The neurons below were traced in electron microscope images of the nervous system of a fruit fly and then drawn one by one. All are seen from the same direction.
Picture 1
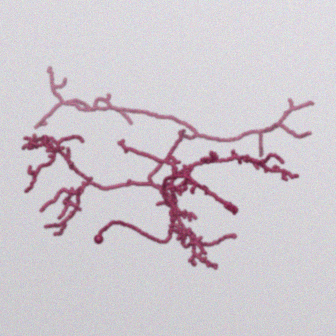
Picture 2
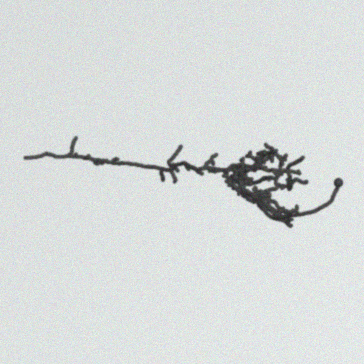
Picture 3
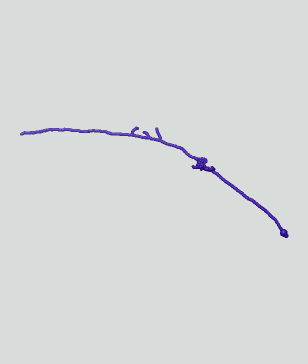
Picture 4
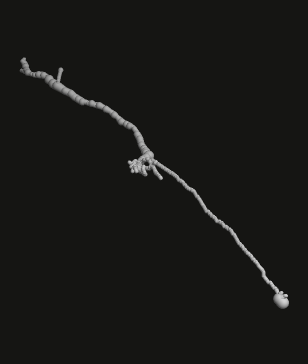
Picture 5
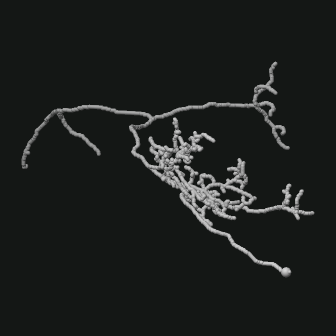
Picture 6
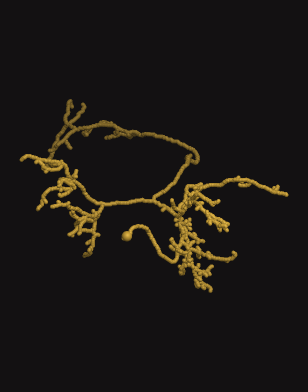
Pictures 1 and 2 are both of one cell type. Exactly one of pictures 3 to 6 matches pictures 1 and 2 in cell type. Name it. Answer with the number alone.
6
